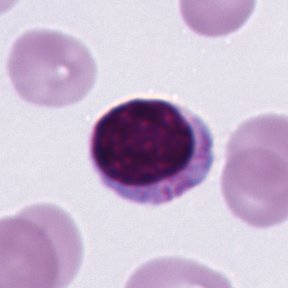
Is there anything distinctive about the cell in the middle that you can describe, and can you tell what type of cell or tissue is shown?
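A smooth, roughly round outline bounds the cell. Its nucleus is round to oval, without lobes or a notch, and sits off-centre toward the upper left. The cytoplasm is pale bluish-lilac. This is a large granular lymphocyte.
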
